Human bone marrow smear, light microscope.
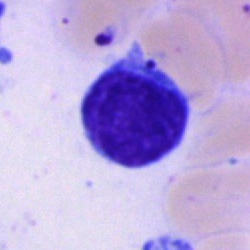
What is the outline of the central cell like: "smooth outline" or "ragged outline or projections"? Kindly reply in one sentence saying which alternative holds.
The cell's outline is ragged or frayed, or has projections, blebs or tags.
